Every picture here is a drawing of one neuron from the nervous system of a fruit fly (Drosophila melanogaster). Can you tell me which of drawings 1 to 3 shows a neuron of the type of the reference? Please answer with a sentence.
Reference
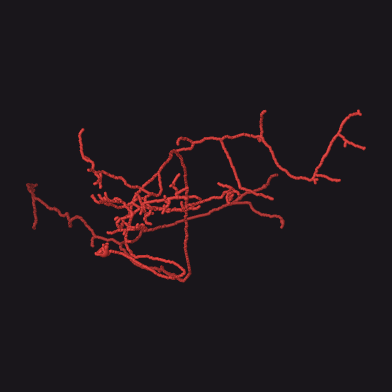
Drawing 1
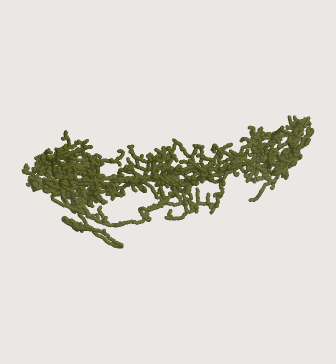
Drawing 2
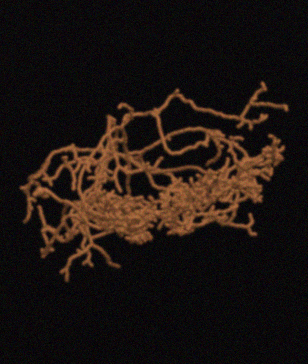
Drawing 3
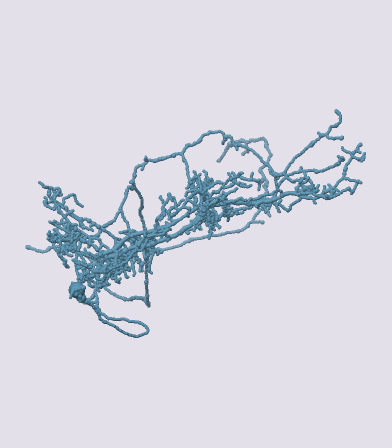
Drawing 3 shows a neuron of the same cell type.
